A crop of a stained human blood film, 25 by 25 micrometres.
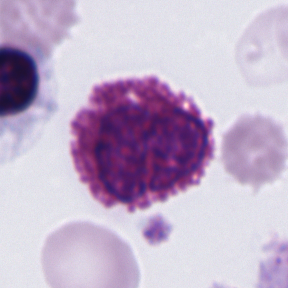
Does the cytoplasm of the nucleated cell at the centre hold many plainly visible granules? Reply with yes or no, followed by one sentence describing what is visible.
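Yes. The granules are coarse and crowded over the whole cell.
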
